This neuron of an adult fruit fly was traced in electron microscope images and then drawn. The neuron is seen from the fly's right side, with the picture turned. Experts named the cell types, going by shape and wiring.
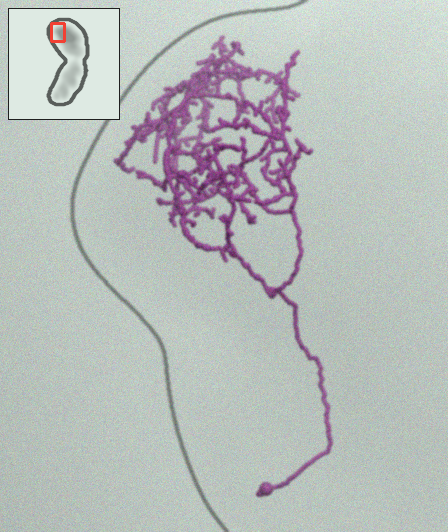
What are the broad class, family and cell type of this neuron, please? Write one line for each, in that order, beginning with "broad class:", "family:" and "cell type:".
broad class: central-brain intrinsic neuron
family: hemilineage DM4_dorsal
cell type: SMP399_a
